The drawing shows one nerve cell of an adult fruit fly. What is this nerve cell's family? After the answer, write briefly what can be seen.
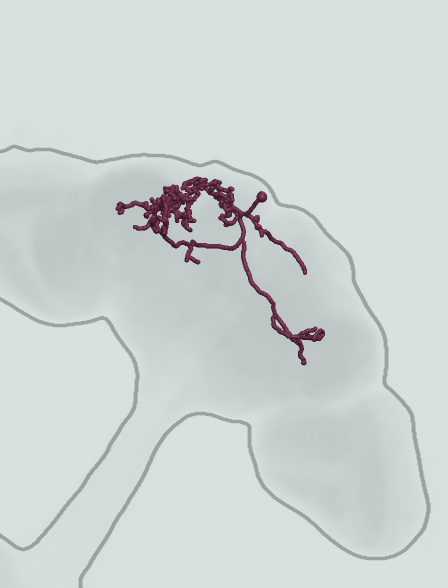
Its family is hemilineage SMPad1. This is a central-brain intrinsic neuron. It lies in the brain. As drawn here it is about as wide as it is tall.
